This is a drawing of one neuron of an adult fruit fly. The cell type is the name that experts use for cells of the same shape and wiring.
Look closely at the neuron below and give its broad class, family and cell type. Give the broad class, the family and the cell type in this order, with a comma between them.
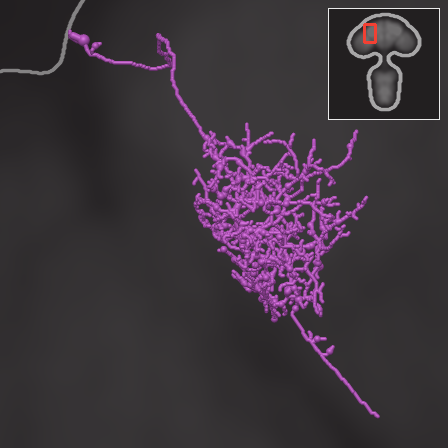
central-brain intrinsic neuron, hemilineage VLPl4_anterior, AVLP420_b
